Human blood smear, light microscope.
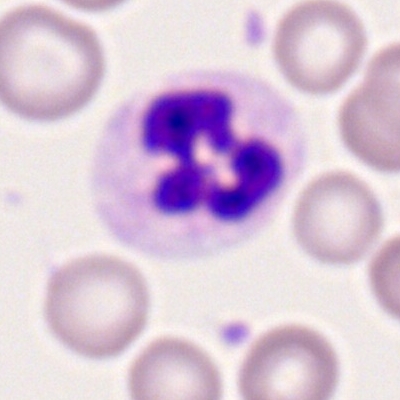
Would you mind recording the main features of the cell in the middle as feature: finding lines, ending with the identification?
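Outline: round and smooth, as far as I can follow it
Nucleus: split into several separate lobes
Lobe layout: set around a pale space in the middle of the cell
Nucleoli: none that I can make out
Name: segmented neutrophil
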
